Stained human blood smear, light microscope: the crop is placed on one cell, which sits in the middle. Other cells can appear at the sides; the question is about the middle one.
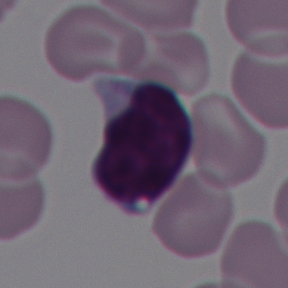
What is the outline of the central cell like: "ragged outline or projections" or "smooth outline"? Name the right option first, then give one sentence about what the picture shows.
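Ragged outline or projections. A pale cytoplasmic tag juts out from the upper left of the cell.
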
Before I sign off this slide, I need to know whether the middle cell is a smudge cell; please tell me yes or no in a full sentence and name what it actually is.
No, the central cell is not a smudge cell; it is a typical lymphocyte.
